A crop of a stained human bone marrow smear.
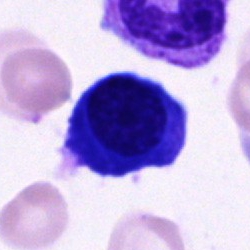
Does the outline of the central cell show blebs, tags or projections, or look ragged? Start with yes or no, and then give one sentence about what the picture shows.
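Yes. The cell outline is irregular, with blunt angular bulges rather than a smooth circle.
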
